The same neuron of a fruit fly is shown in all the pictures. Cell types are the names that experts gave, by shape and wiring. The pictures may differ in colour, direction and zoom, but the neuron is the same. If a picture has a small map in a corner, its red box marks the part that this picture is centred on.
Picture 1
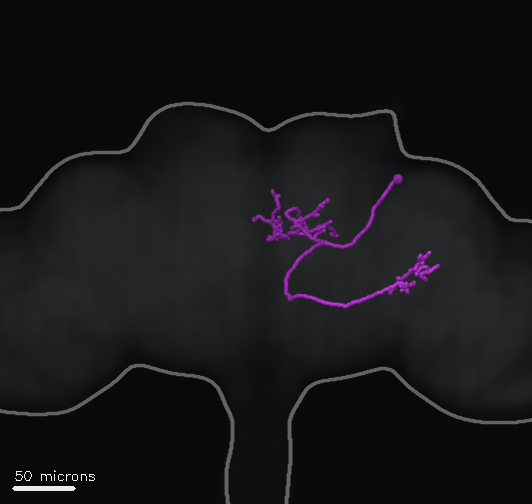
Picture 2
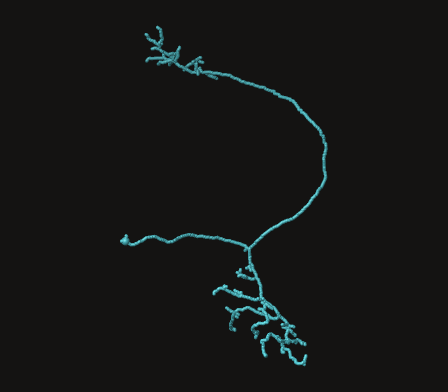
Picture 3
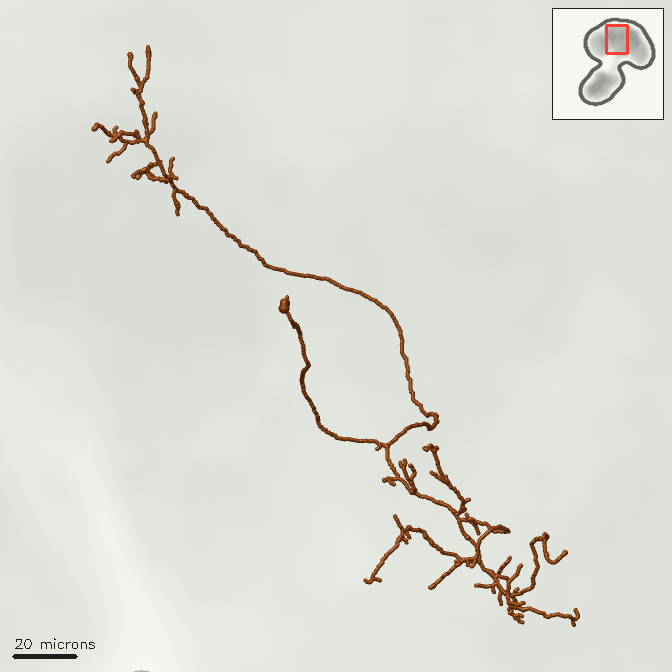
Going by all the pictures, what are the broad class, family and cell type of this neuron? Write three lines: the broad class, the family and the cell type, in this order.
central-brain intrinsic neuron
hemilineage VESa2
AVLP463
